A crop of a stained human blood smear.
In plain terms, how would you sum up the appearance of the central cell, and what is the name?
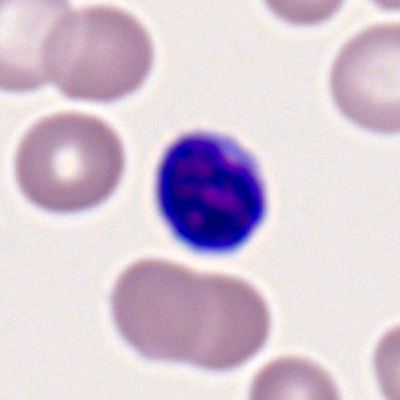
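First, the outline is round to slightly oval and smooth. Second, the chromatin is dense, dark purple and coarsely clumped. Third, the cytoplasm is scanty, making only a thin rim around the nucleus. Fourth, that cytoplasm is pale blue and shows most clearly at the upper right edge. The cell is a lymphocyte.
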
